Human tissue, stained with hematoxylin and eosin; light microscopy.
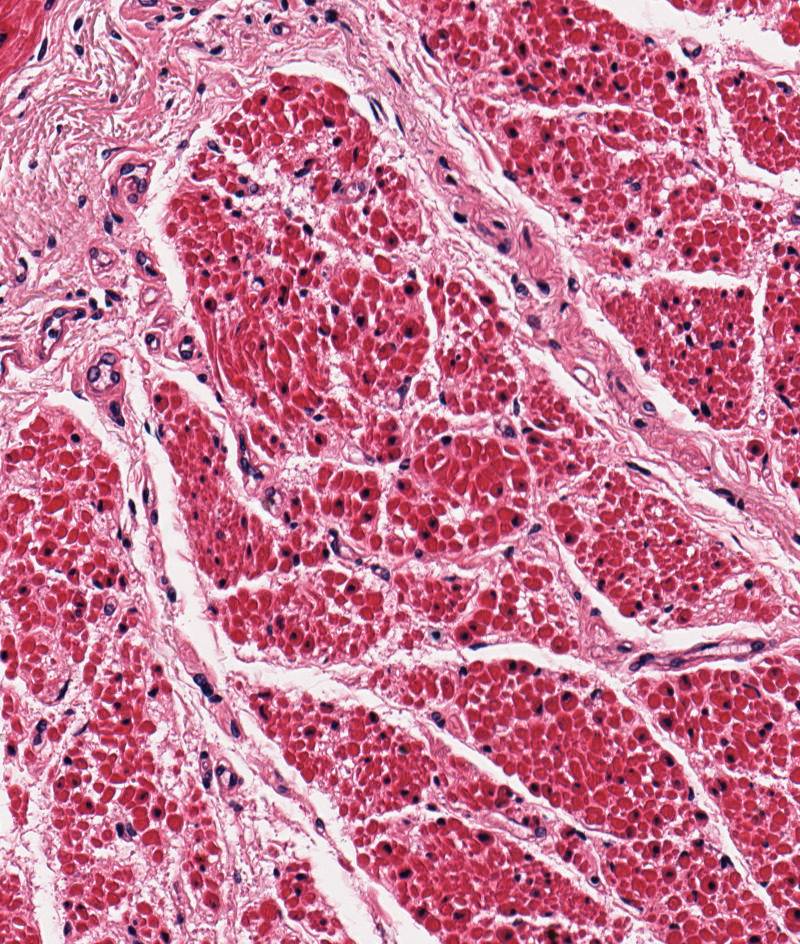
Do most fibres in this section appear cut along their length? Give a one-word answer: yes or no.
No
